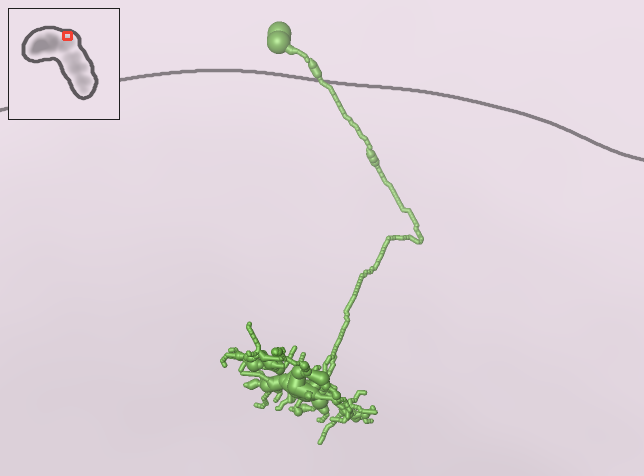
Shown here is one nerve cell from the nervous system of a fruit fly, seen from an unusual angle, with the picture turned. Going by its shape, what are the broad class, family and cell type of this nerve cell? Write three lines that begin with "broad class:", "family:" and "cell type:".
broad class: optic-lobe intrinsic neuron
family: Dm
cell type: Dm8b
